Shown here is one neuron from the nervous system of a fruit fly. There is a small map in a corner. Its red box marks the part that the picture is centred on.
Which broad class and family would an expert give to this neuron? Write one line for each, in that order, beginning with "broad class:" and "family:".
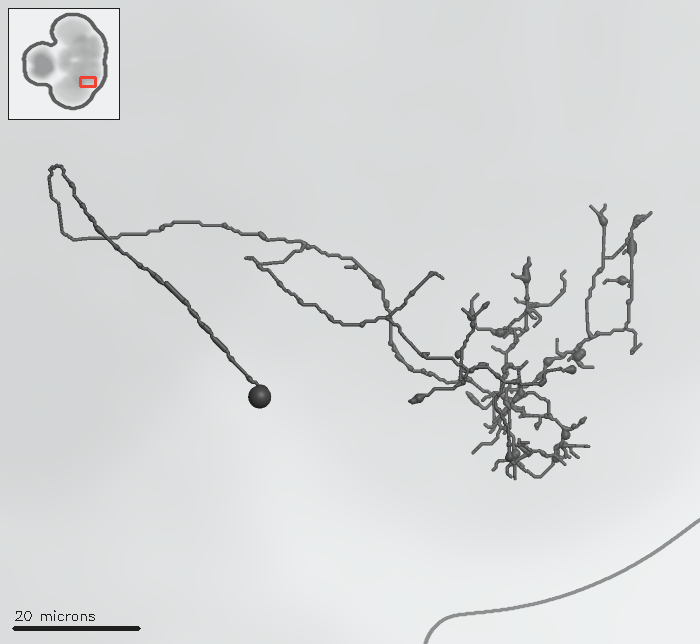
broad class: central-brain intrinsic neuron
family: hemilineage VPNp&v1_posterior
